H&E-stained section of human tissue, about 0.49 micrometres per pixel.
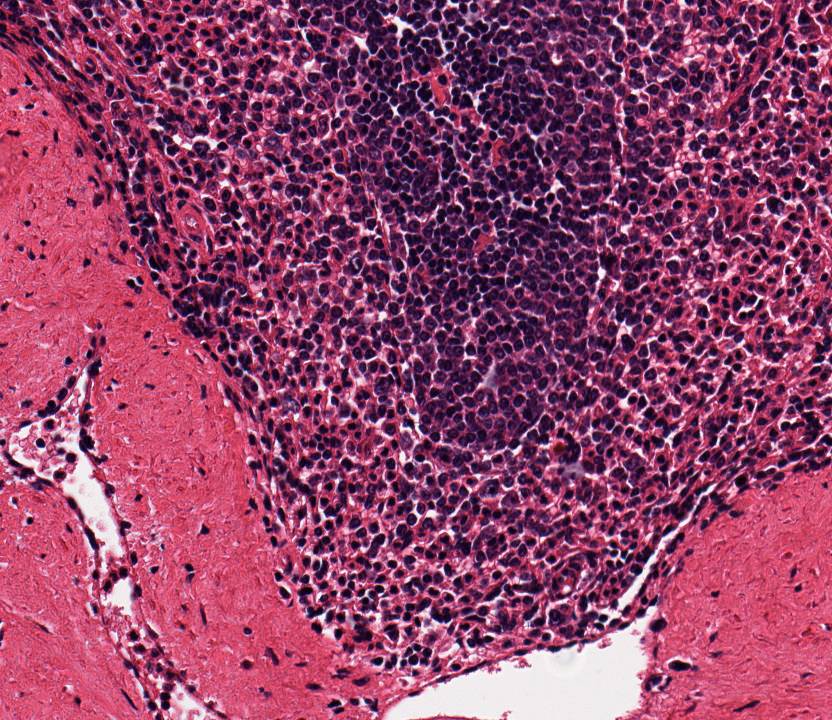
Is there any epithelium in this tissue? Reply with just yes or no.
No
